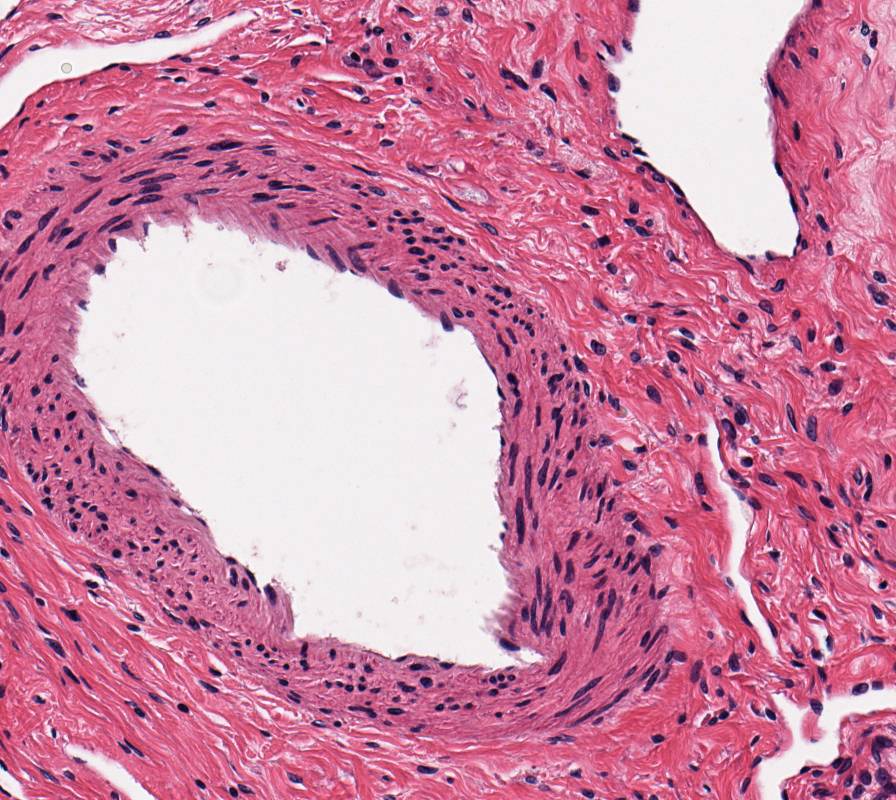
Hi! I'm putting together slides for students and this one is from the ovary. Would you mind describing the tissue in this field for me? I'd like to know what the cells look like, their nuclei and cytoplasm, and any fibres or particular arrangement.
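One large vessel with a wide, open lumen fills the left and centre of the field. Its lumen contains no red blood cells. In the wall, smooth muscle cells run circumferentially around the lumen, and their nuclei are elongated and spindle-shaped.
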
